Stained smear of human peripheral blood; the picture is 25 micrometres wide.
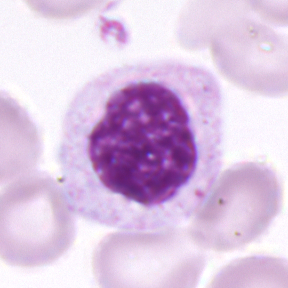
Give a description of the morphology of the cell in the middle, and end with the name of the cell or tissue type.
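First, the nucleus: roughly round, about 10 micrometres across, with a slightly bumpy, uneven contour. Next, the chromatin: dark purple and clumped, with small paler patches between the clumps. Then the cytoplasm: a wide rim of pale pinkish-lilac on all sides of the nucleus, with no vacuoles. Last, the name: the cell is a metamyelocyte.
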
